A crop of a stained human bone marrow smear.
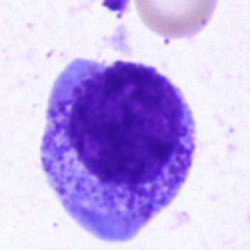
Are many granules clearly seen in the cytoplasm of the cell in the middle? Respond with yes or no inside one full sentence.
Yes, this cell's cytoplasm carries many visible granules.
